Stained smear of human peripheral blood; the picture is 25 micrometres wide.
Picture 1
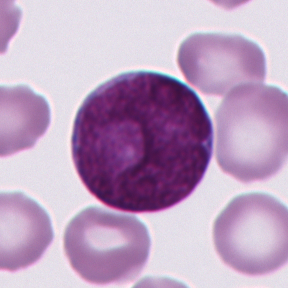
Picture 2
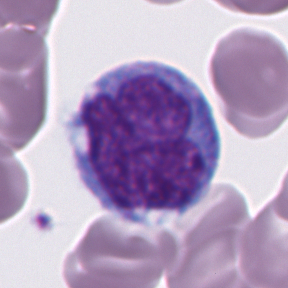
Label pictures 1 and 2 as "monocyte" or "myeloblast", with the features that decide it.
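Myeloblast in picture 1, monocyte in picture 2. Nucleus shape: round in the myeloblast; folded into several overlapping lobes in the monocyte.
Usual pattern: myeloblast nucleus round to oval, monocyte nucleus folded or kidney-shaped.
Nucleus size: about 12 micrometres across in both. Cytoplasm: at most a barely visible rim in the myeloblast. In the monocyte it forms a narrow rim, ragged and paler at the left edge.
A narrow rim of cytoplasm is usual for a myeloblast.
Chromatin: mottled in the monocyte, with dark strands and lighter gaps. Myeloblast nucleus: a paler patch just left of centre. Outline: smooth and round in the myeloblast, with no surface projections; roughly round in the monocyte. Granules: none in the myeloblast, no distinct coarse ones in the monocyte. Vacuoles: none visible in the myeloblast.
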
